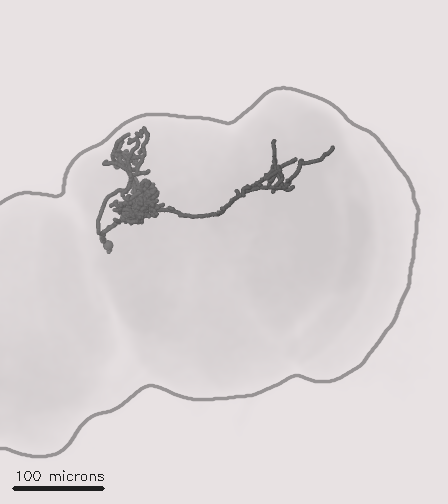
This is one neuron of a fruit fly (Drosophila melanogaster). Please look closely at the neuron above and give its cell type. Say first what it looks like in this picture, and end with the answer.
The cell body is on the left of the picture. By the scale bar it is about 250 microns wide in this view. It is a central-brain intrinsic neuron. The cell type is CL027.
